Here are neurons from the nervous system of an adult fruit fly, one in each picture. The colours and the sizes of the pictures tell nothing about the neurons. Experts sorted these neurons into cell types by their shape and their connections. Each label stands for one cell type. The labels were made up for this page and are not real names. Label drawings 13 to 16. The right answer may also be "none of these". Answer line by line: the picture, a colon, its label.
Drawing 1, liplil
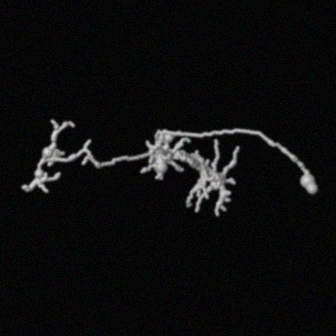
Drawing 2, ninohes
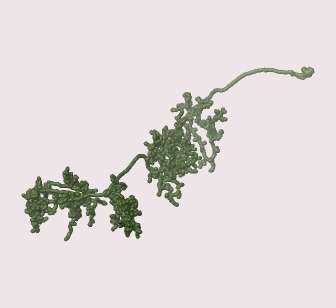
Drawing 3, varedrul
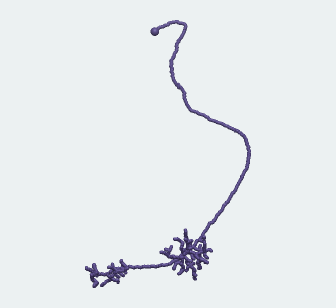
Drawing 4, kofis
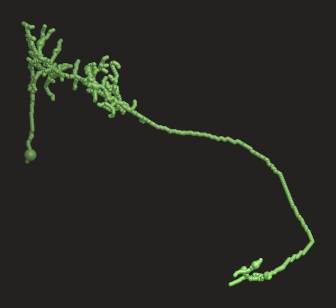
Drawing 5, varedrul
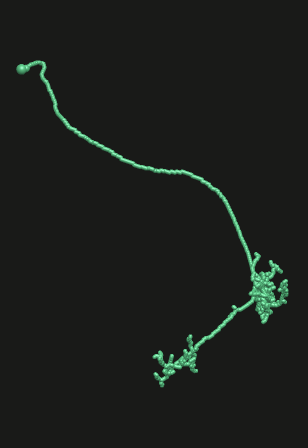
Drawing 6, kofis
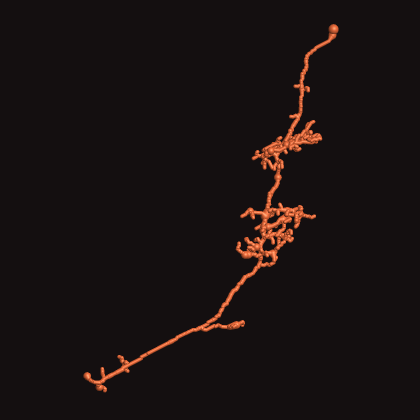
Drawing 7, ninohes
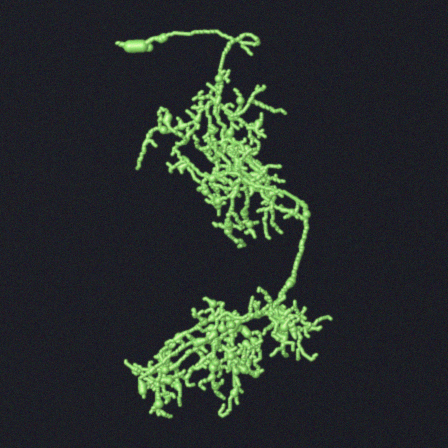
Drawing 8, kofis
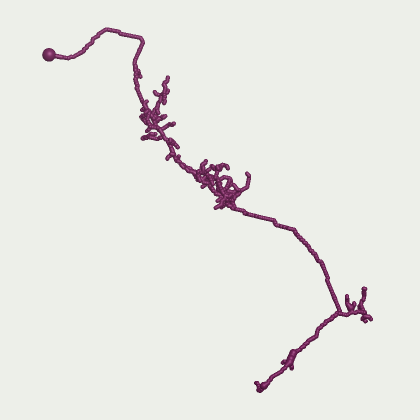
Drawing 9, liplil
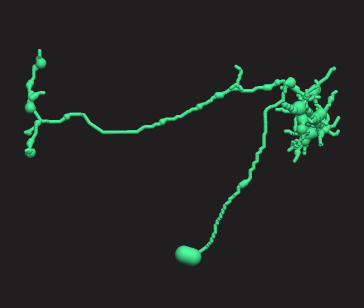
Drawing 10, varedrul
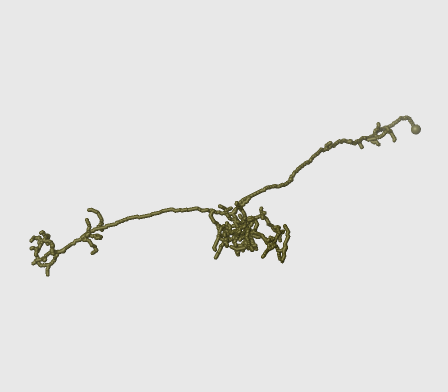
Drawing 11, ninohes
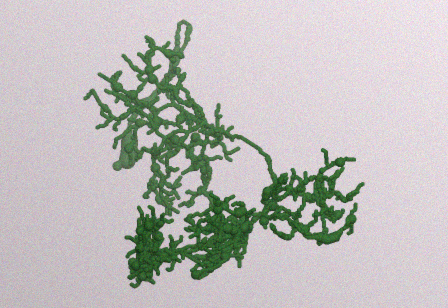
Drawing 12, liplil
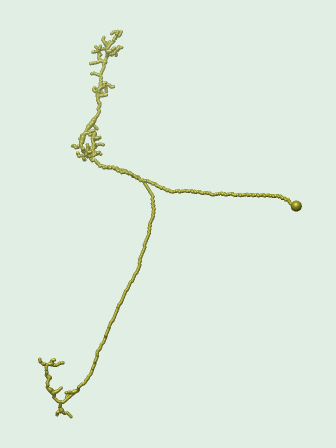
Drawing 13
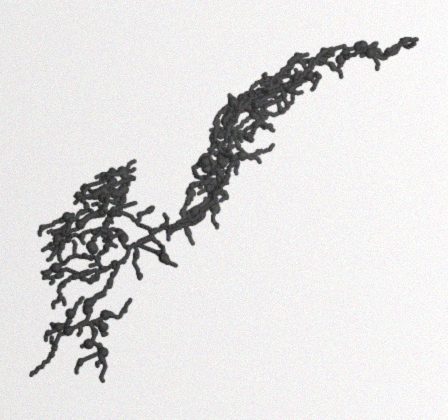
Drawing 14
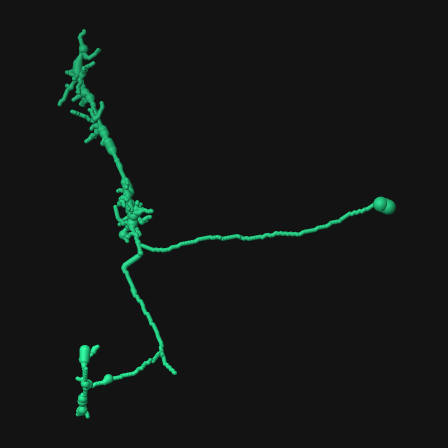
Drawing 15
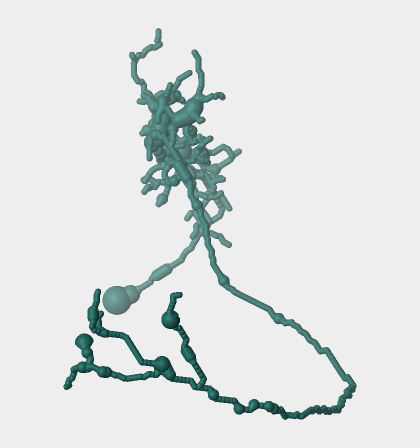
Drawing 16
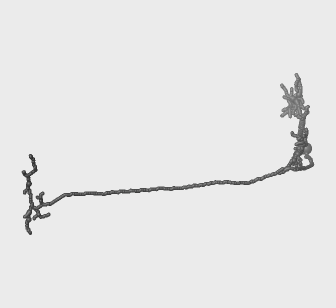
13: none of these
14: liplil
15: kofis
16: liplil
